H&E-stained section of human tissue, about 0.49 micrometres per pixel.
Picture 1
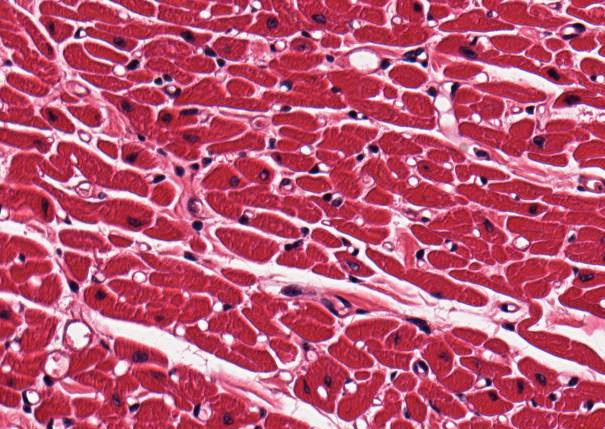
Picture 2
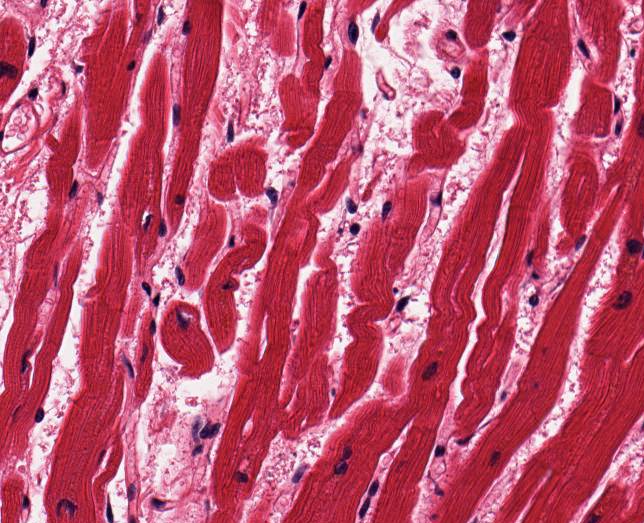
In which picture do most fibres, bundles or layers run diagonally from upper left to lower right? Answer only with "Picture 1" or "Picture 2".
Picture 1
